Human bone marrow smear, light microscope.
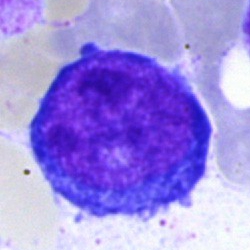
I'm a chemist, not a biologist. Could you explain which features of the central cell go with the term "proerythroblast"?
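The proerythroblast has a roughly round outline with a slightly irregular edge. Its chromatin is purple and finely textured, with a few darker patches. The cytoplasm is a narrow deep-blue rim, widest along the lower edge. A small rounded bleb projects from the top.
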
